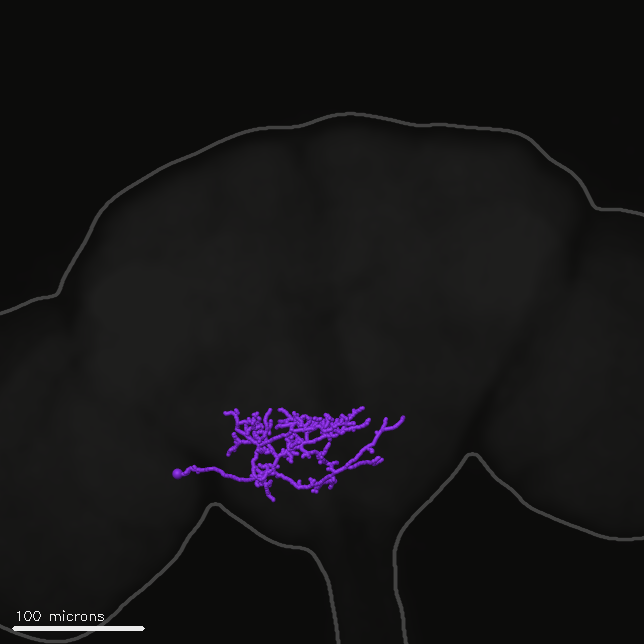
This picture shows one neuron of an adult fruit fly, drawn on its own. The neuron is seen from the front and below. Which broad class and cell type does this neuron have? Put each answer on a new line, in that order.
central-brain intrinsic neuron
GNG463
